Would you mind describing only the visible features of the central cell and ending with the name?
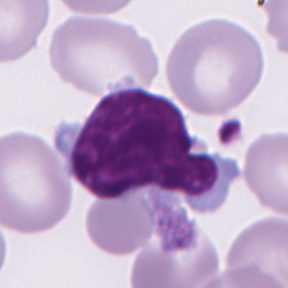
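Looking at the nucleus first, I can't make out any distinct nucleolus. The cytoplasm is scant; it shows mostly as small patches to the left and lower right of the nucleus. Its edge is ragged, with small irregular projections, and I see no distinct granules in it. This is a typical lymphocyte.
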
